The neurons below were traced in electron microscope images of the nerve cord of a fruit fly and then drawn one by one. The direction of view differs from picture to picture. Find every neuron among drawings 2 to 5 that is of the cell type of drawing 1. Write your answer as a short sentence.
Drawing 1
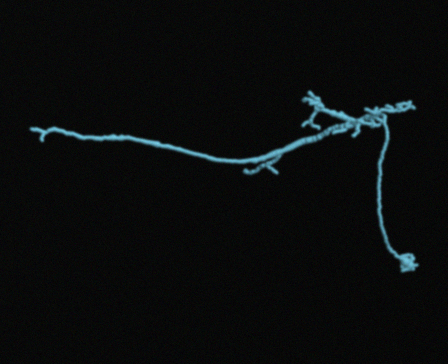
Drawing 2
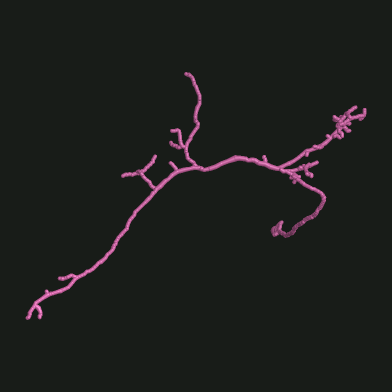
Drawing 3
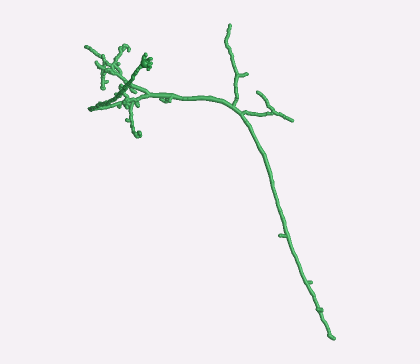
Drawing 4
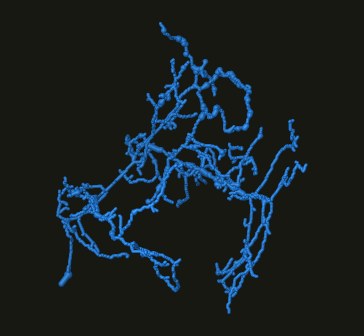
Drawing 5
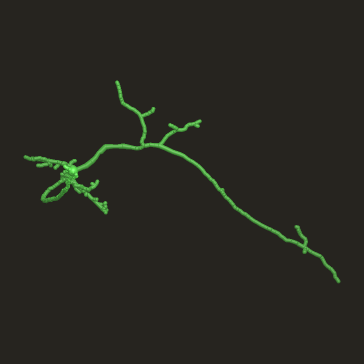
Drawing 2, drawing 3 and drawing 5 are of the same cell type.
